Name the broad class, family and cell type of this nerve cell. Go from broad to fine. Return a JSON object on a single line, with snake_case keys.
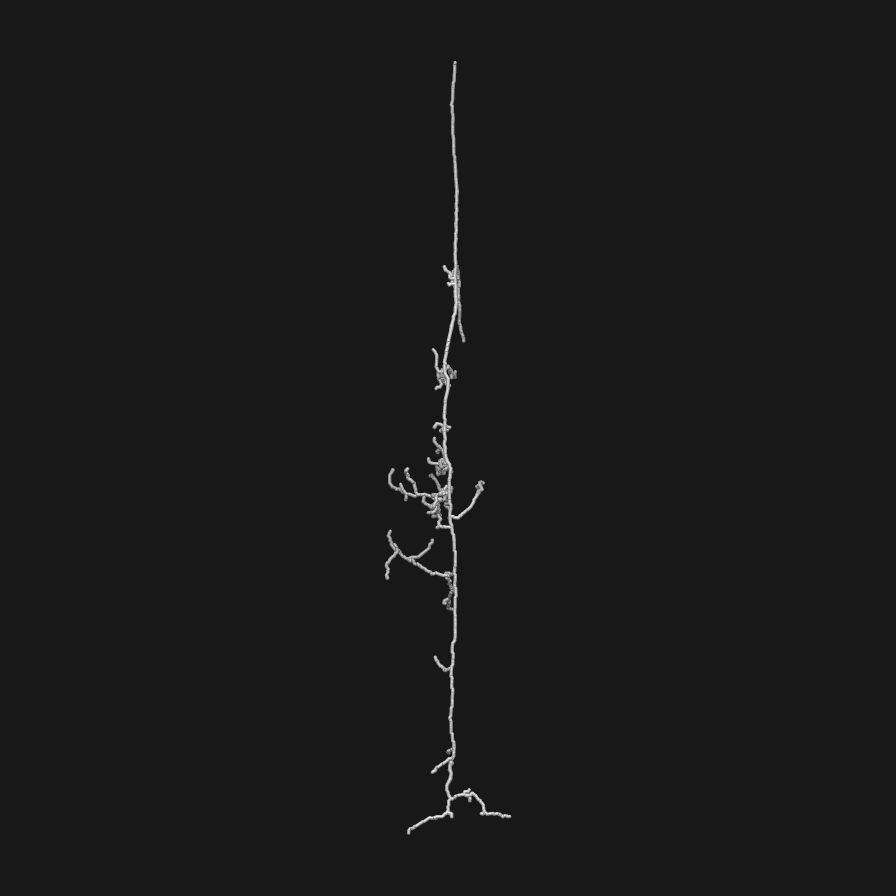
{"broad_class": "descending neuron", "family": "DNp", "cell_type": "DNp59"}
